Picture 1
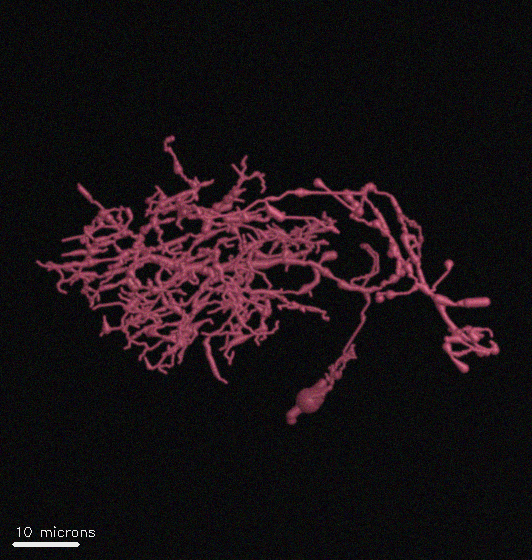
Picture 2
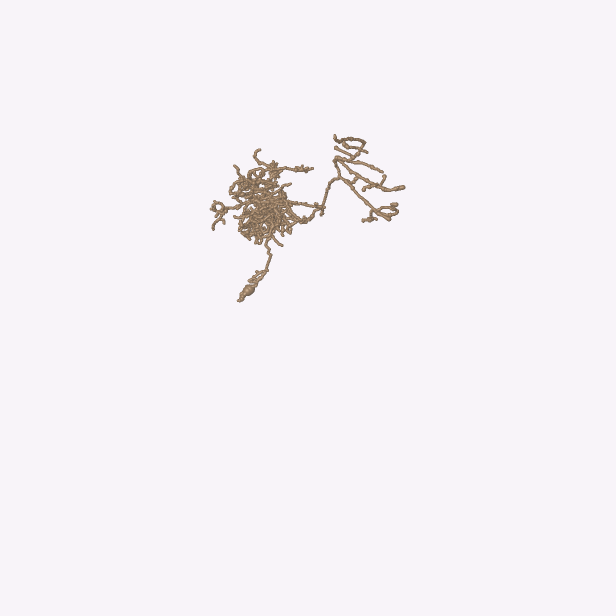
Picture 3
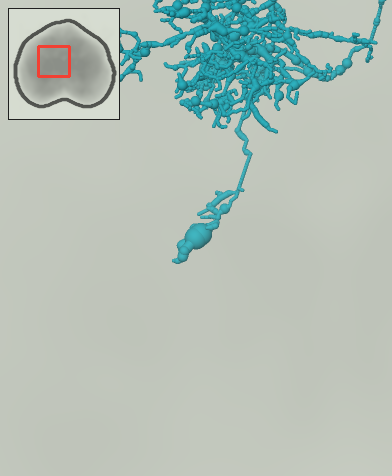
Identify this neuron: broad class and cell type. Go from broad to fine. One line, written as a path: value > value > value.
nerve-cord intrinsic neuron > INXXX405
